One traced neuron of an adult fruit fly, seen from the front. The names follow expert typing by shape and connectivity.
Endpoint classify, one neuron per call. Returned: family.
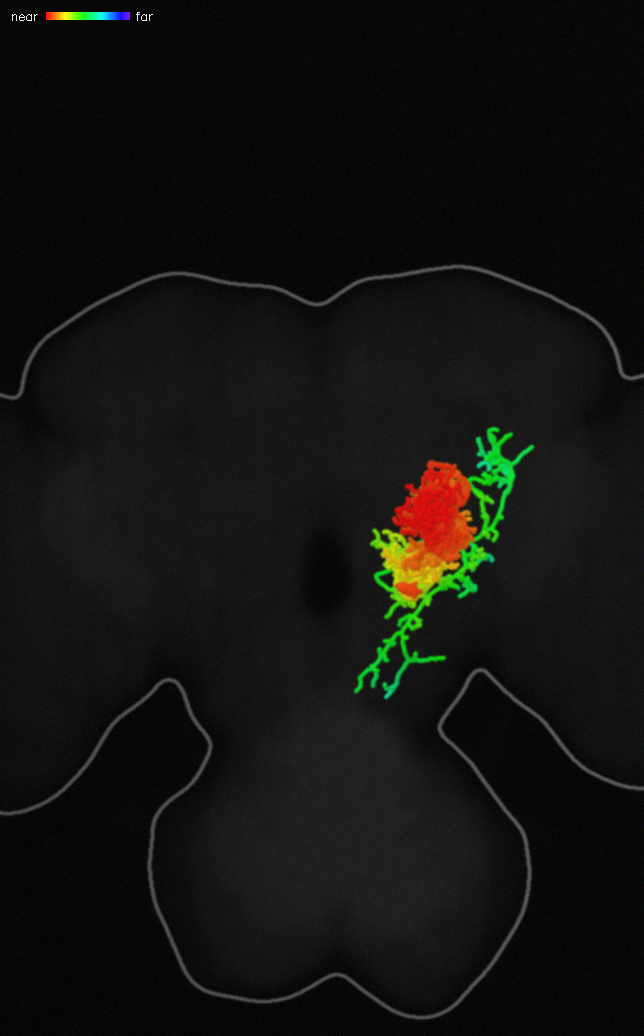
class ALPN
